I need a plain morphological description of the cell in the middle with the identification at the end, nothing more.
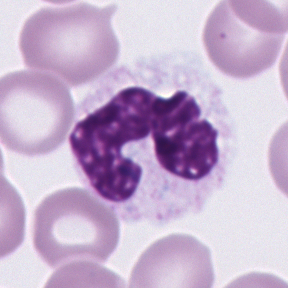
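Bent nucleus, its hollow opening toward the bottom of the picture; no nucleoli visible. Fine, small lilac granules scattered through the cytoplasm. No vacuoles seen. Named cell: segmented neutrophil.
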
